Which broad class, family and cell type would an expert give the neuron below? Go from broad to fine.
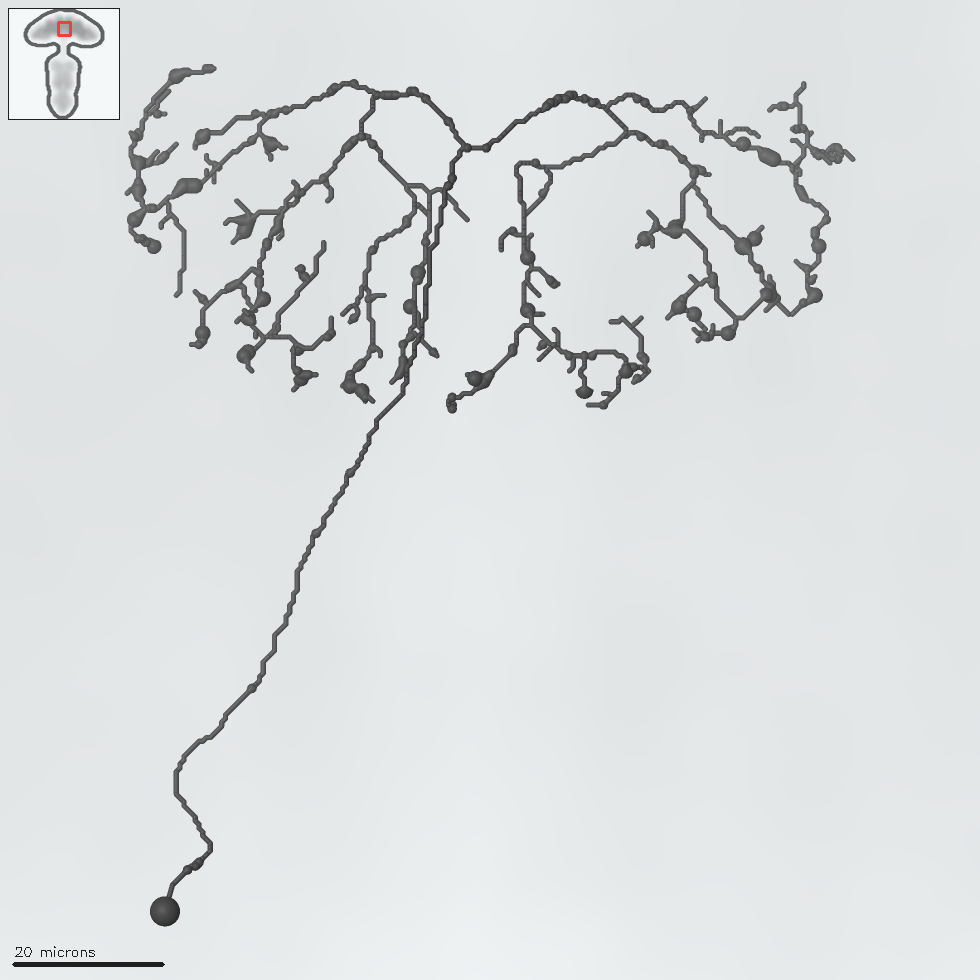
central-brain intrinsic neuron; hemilineage DM6_dorso_medial; FB5S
